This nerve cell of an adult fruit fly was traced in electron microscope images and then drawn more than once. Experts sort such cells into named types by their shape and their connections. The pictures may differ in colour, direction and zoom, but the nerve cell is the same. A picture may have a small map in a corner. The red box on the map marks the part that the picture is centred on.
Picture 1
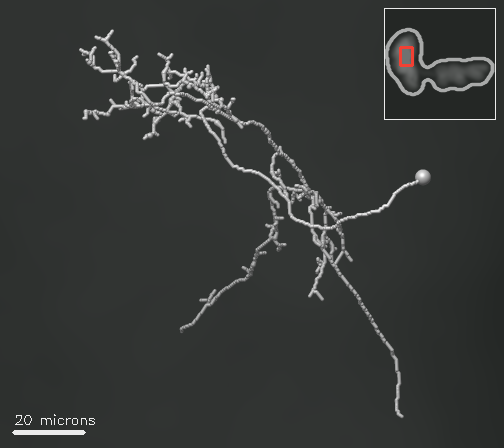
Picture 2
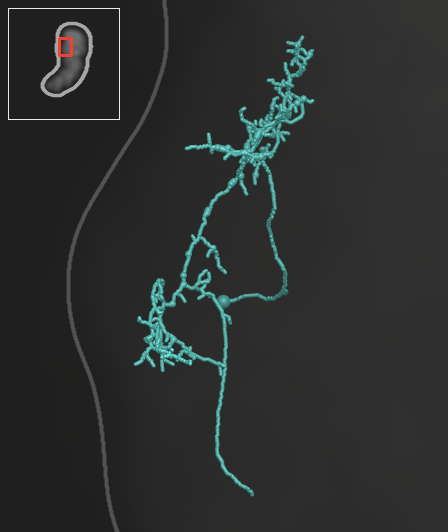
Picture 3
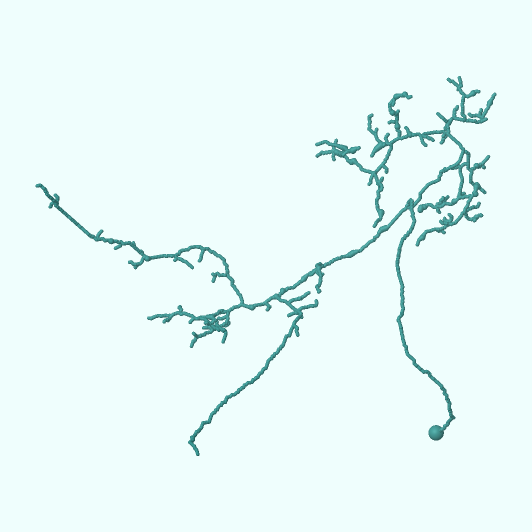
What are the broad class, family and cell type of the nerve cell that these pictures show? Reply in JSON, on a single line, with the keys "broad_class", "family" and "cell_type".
{"broad_class": "central-brain intrinsic neuron", "family": "hemilineage DM4_dorsal", "cell_type": "CB3076"}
